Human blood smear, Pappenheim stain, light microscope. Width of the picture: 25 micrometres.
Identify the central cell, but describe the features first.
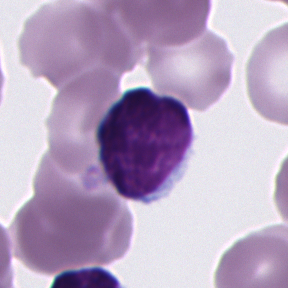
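First, the nucleus: it fills almost the whole cell. Its chromatin is dense, dark purple and coarsely clumped, and no nucleoli can be seen. Last, the cytoplasm: what is visible contains no granules. This is a typical lymphocyte.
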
